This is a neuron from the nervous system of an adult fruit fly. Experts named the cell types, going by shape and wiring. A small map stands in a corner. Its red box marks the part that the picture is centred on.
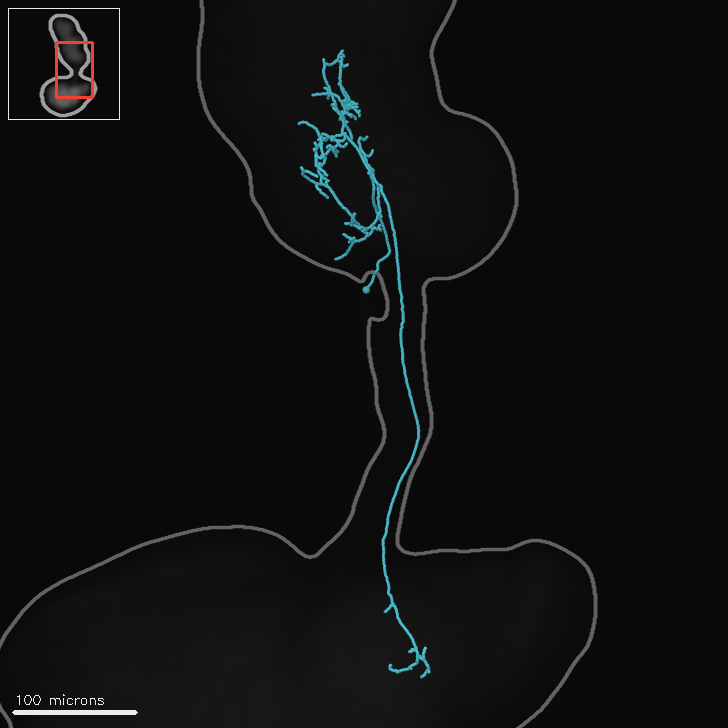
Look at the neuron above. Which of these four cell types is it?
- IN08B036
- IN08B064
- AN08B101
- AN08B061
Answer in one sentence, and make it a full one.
On the level of cell type, this neuron is AN08B101.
